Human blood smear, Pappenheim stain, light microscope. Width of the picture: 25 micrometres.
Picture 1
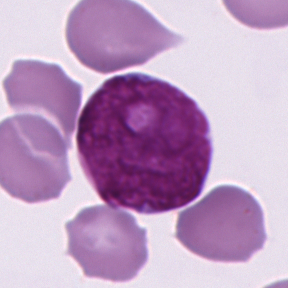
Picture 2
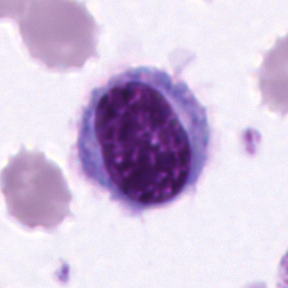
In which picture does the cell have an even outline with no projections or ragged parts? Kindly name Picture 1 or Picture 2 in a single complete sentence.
The cell of Picture 1 has a smooth border with no projections, blebs or tags.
